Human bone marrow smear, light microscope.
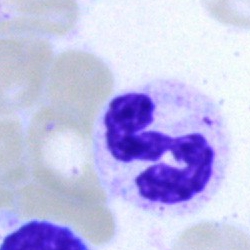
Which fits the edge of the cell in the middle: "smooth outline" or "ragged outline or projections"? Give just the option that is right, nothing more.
Smooth outline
